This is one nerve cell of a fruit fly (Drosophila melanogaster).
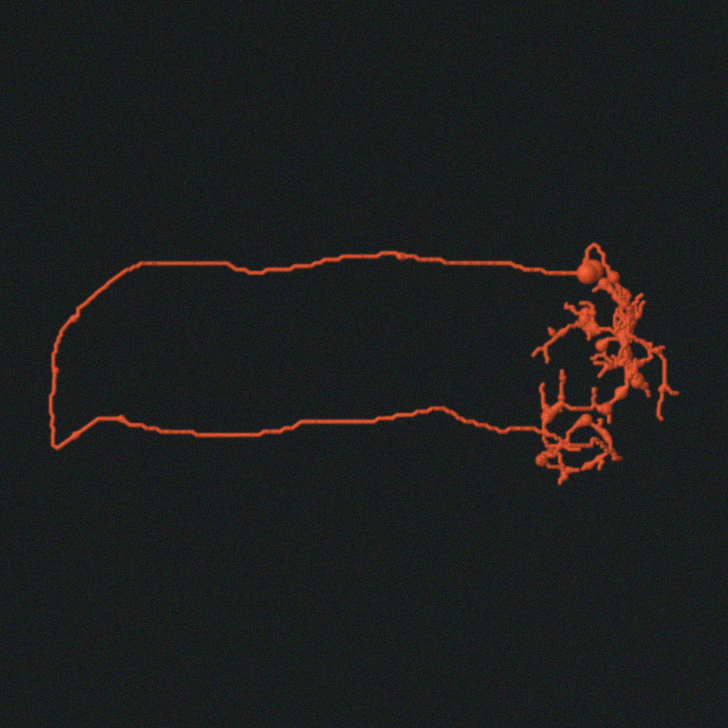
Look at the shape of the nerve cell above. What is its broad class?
optic-lobe intrinsic neuron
